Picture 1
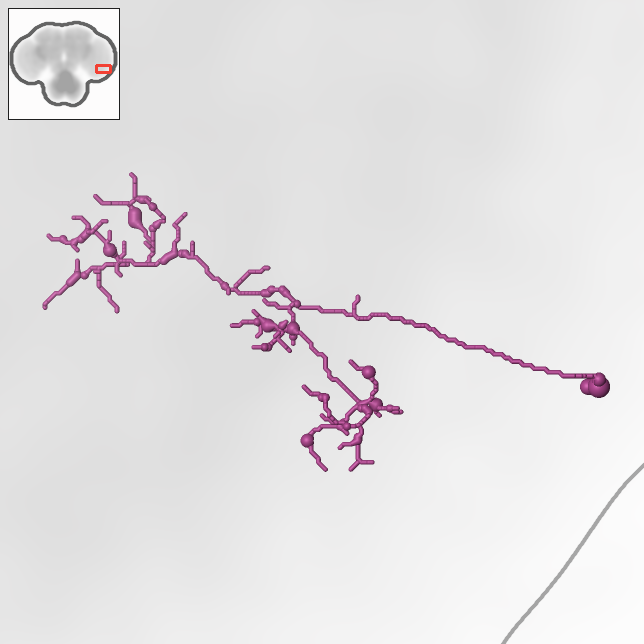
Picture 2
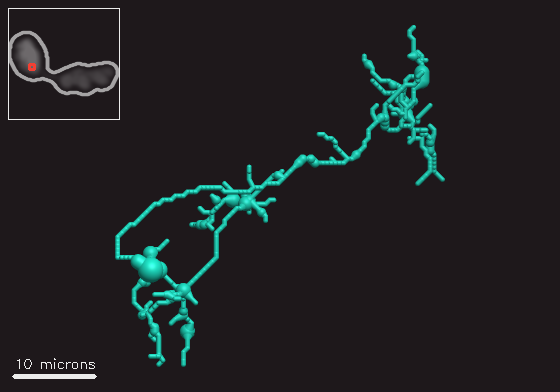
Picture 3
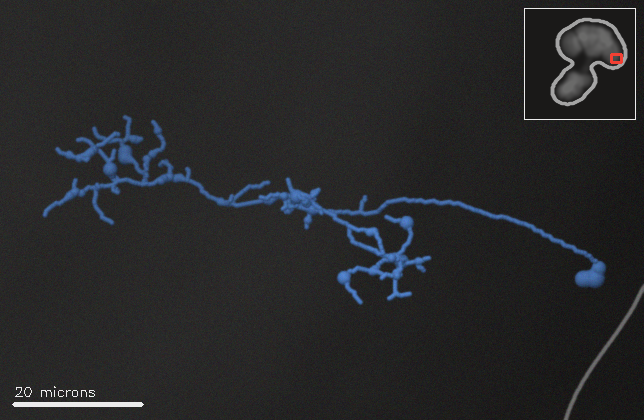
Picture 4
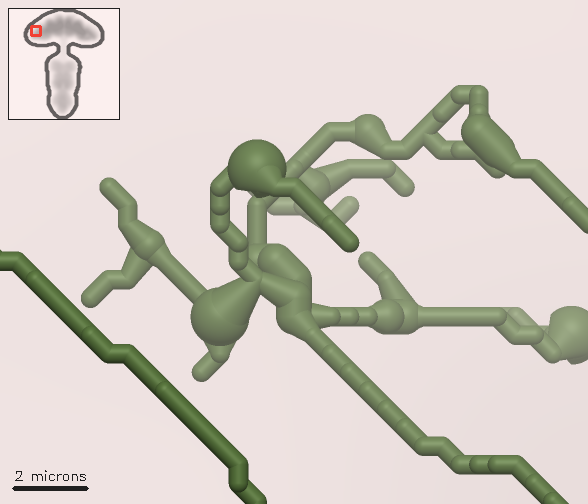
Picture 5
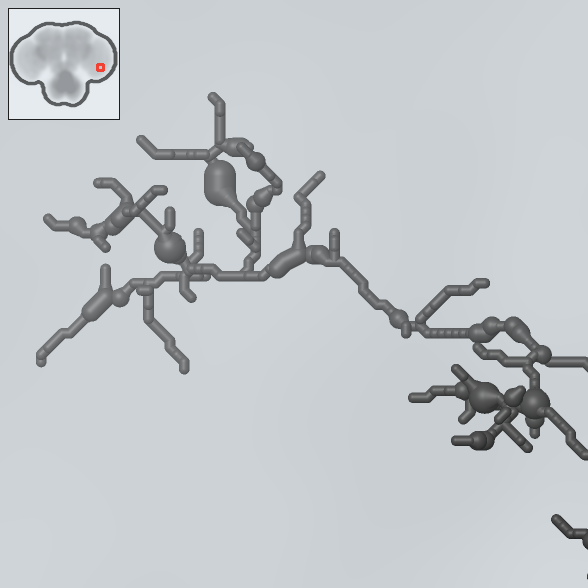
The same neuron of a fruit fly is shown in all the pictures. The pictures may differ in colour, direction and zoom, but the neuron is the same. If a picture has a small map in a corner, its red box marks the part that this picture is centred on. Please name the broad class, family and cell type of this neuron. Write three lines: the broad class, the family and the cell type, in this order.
optic-lobe intrinsic neuron
Mi
Mi2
